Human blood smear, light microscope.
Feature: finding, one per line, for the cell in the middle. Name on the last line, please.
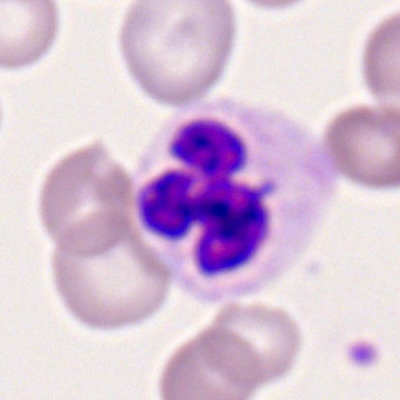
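Chromatin: dark purple, coarsely clumped, as far as I can tell.
Nucleoli: none I can see.
Granules: no large, coarse orange-red ones.
Vacuoles: none visible either.
Name: segmented neutrophil.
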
